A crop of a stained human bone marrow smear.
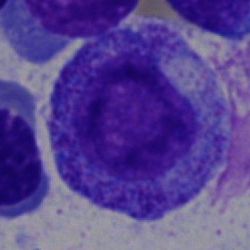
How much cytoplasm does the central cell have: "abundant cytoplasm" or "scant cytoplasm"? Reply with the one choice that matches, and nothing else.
Abundant cytoplasm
